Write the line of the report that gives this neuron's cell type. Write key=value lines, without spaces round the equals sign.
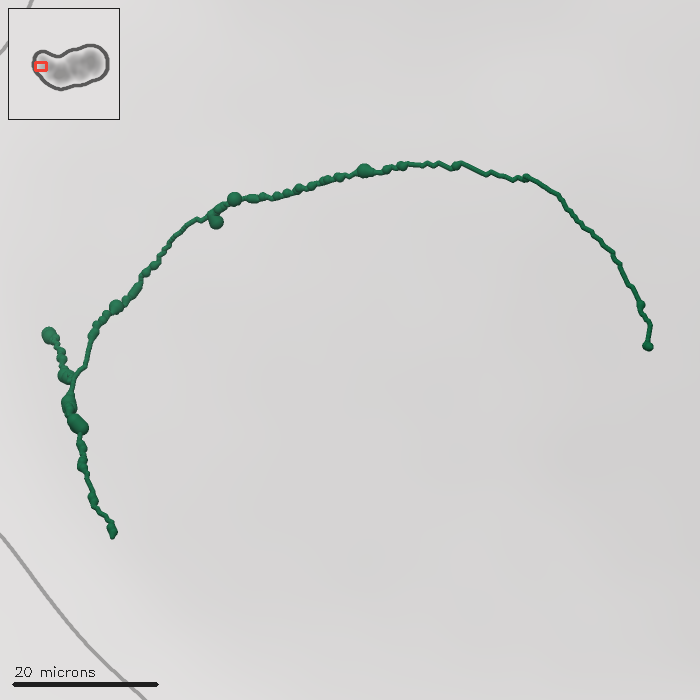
cell_type=SNta32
